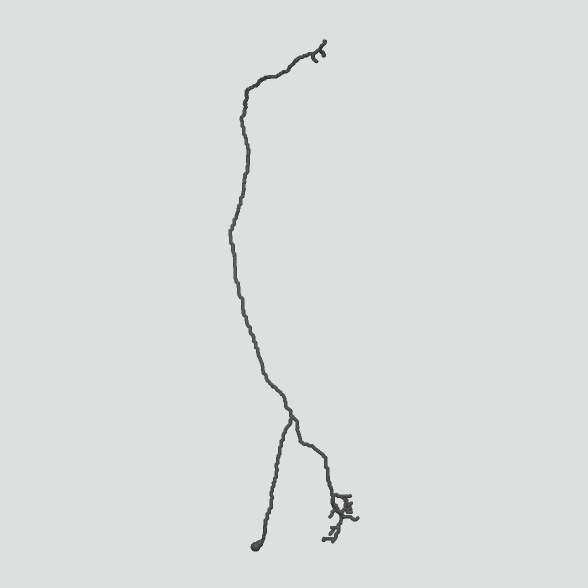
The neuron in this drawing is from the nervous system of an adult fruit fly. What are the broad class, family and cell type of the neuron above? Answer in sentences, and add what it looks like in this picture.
It is a visual projection neuron. Its family is LC. Its cell type is LC30. Its cell body lies at the bottom of the picture. In this view it is more than twice as tall as it is wide.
